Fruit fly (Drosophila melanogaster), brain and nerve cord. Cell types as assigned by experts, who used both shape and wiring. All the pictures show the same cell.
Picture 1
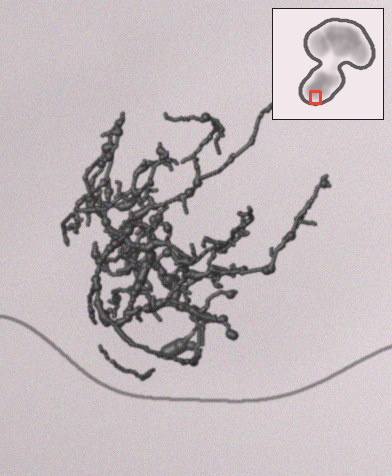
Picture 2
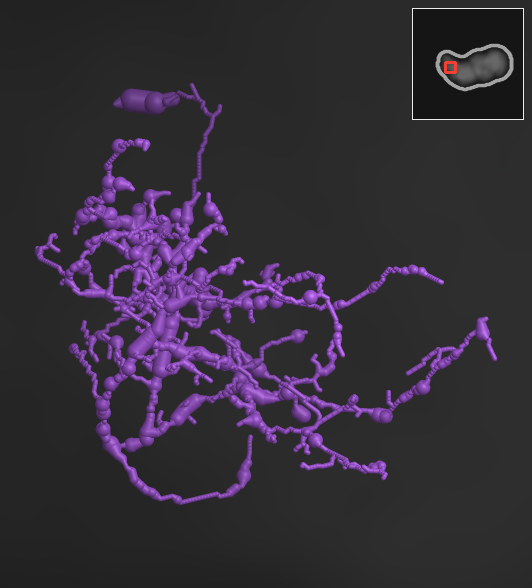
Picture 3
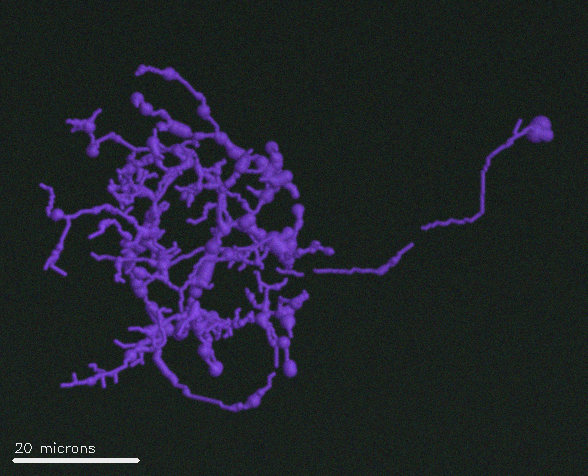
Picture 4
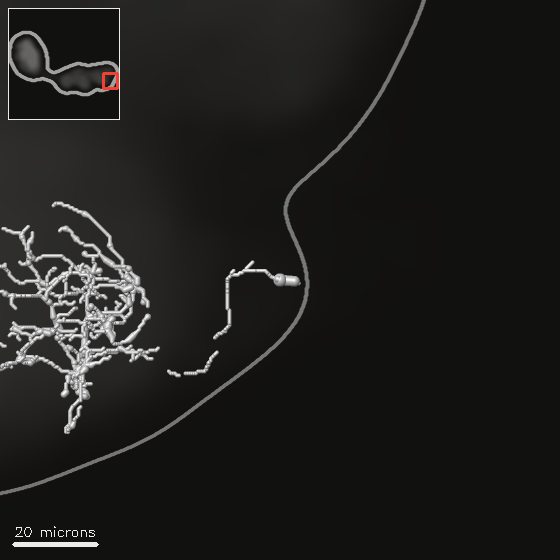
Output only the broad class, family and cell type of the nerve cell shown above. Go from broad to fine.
nerve-cord intrinsic neuron; hemilineage 01B; IN01B025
